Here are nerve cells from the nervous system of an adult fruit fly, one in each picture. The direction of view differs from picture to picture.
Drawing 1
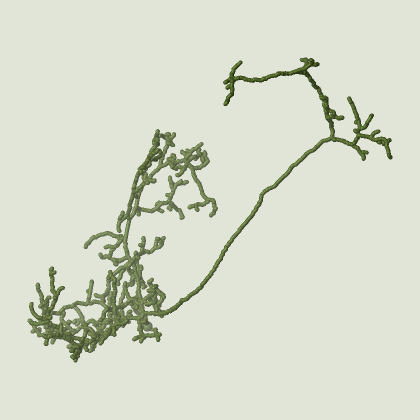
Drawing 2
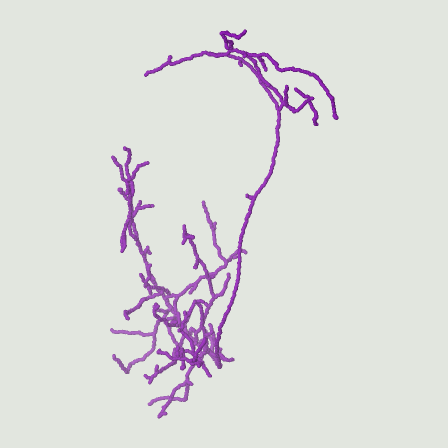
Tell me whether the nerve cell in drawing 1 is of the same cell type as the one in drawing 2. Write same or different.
different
